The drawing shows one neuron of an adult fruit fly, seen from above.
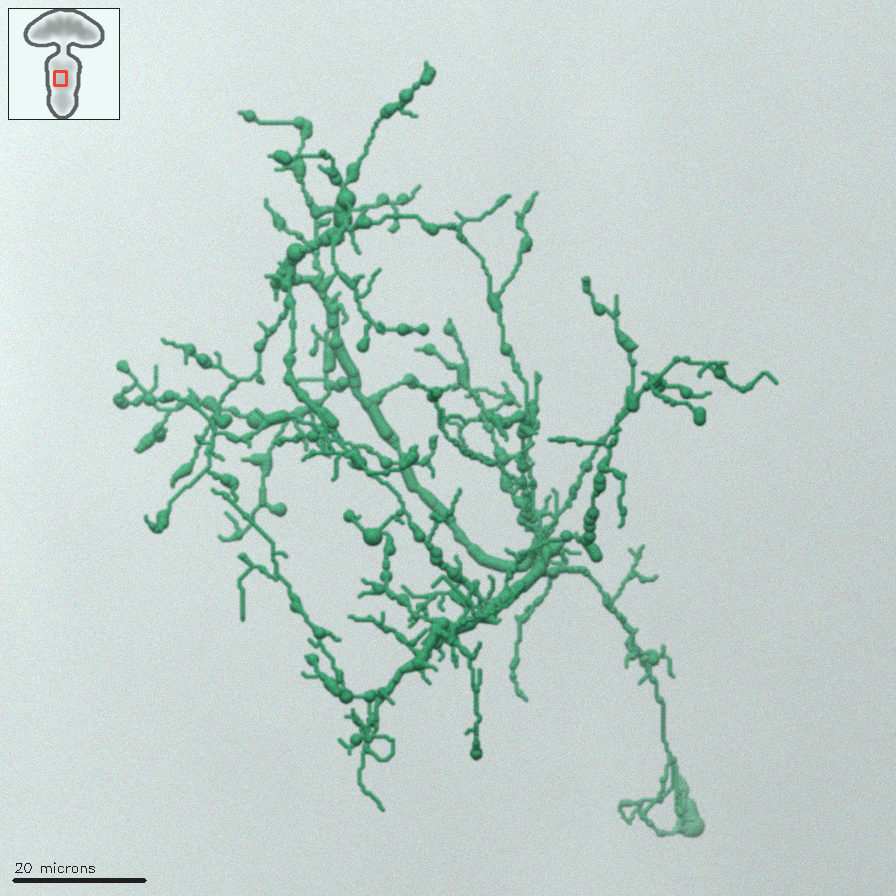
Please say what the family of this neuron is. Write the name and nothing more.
hemilineage 06B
